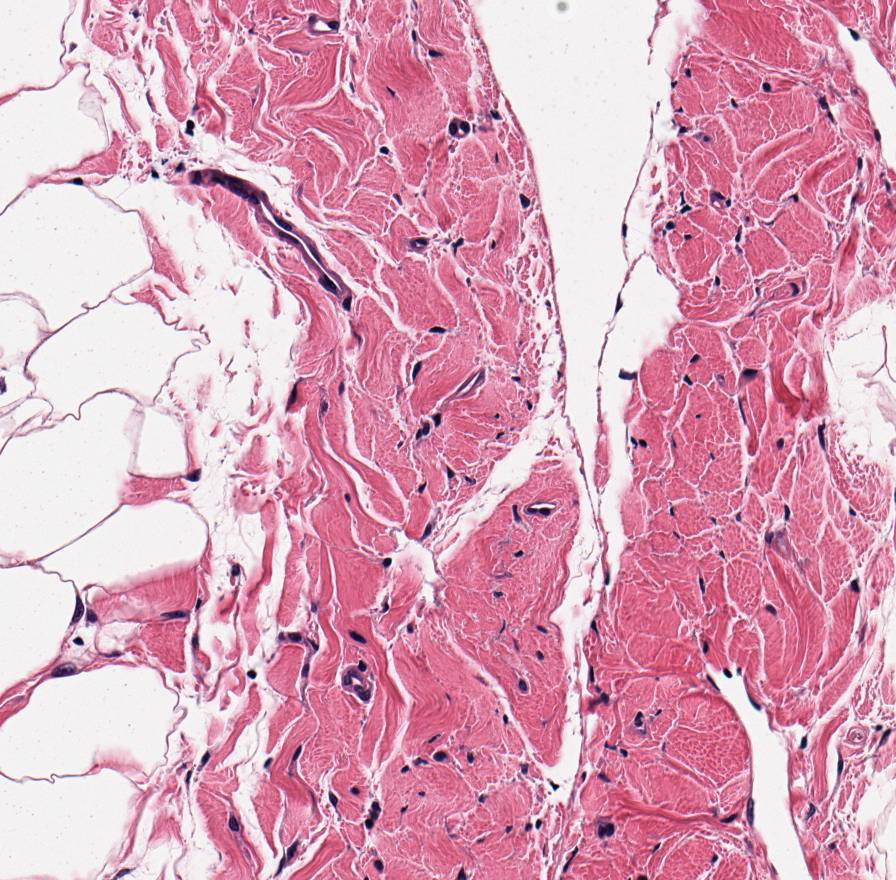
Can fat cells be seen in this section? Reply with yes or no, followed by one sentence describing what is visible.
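Yes. Large empty rounded fat cells lie along the left edge of the field.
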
